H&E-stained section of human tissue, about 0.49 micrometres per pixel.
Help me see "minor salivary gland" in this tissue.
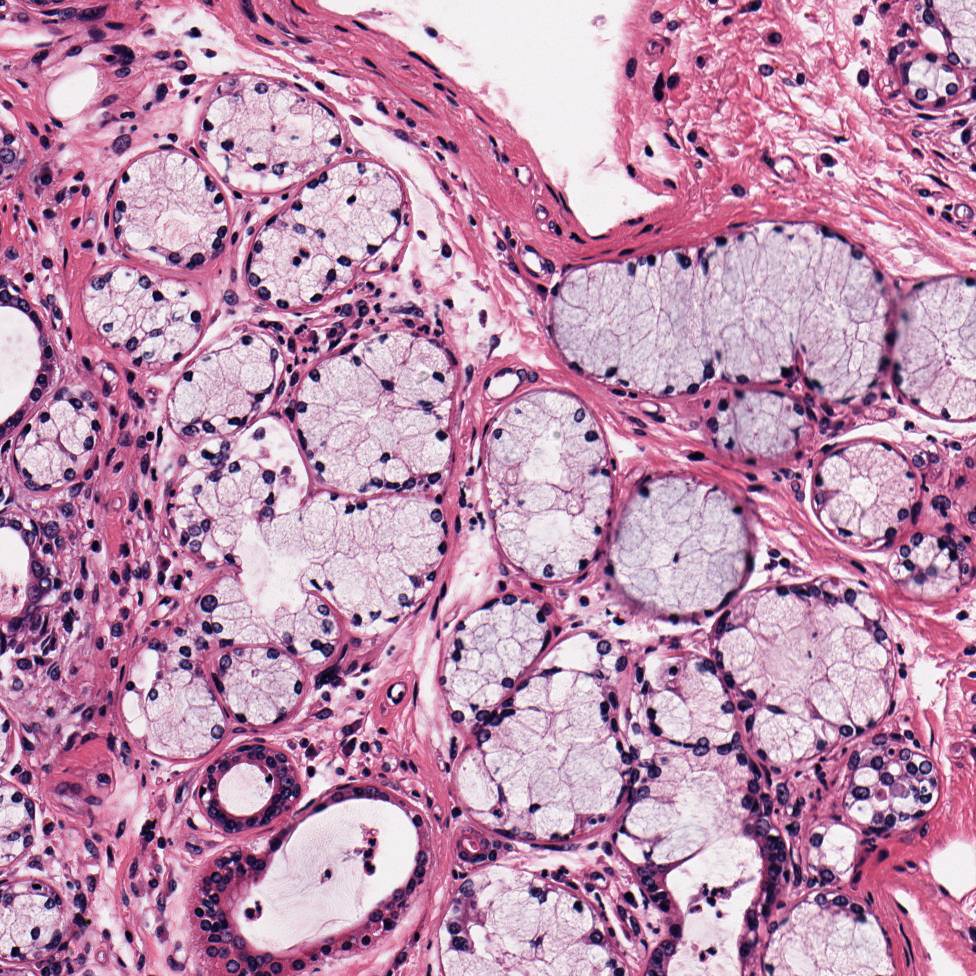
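Rounded glandular acini fill most of the field, grouped into clusters with bands of pink fibrous tissue between them, and that arrangement goes with a minor salivary gland.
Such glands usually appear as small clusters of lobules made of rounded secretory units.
Now look at how pale the acinar cells are: their cytoplasm is grey-pink and finely bubbly, which fits too.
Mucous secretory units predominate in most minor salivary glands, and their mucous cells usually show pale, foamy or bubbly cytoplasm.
The acinar nuclei are small and dark, flattened against the outer edge of each acinus. Between the acini, the stroma is pink collagen with scattered spindle-shaped nuclei.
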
